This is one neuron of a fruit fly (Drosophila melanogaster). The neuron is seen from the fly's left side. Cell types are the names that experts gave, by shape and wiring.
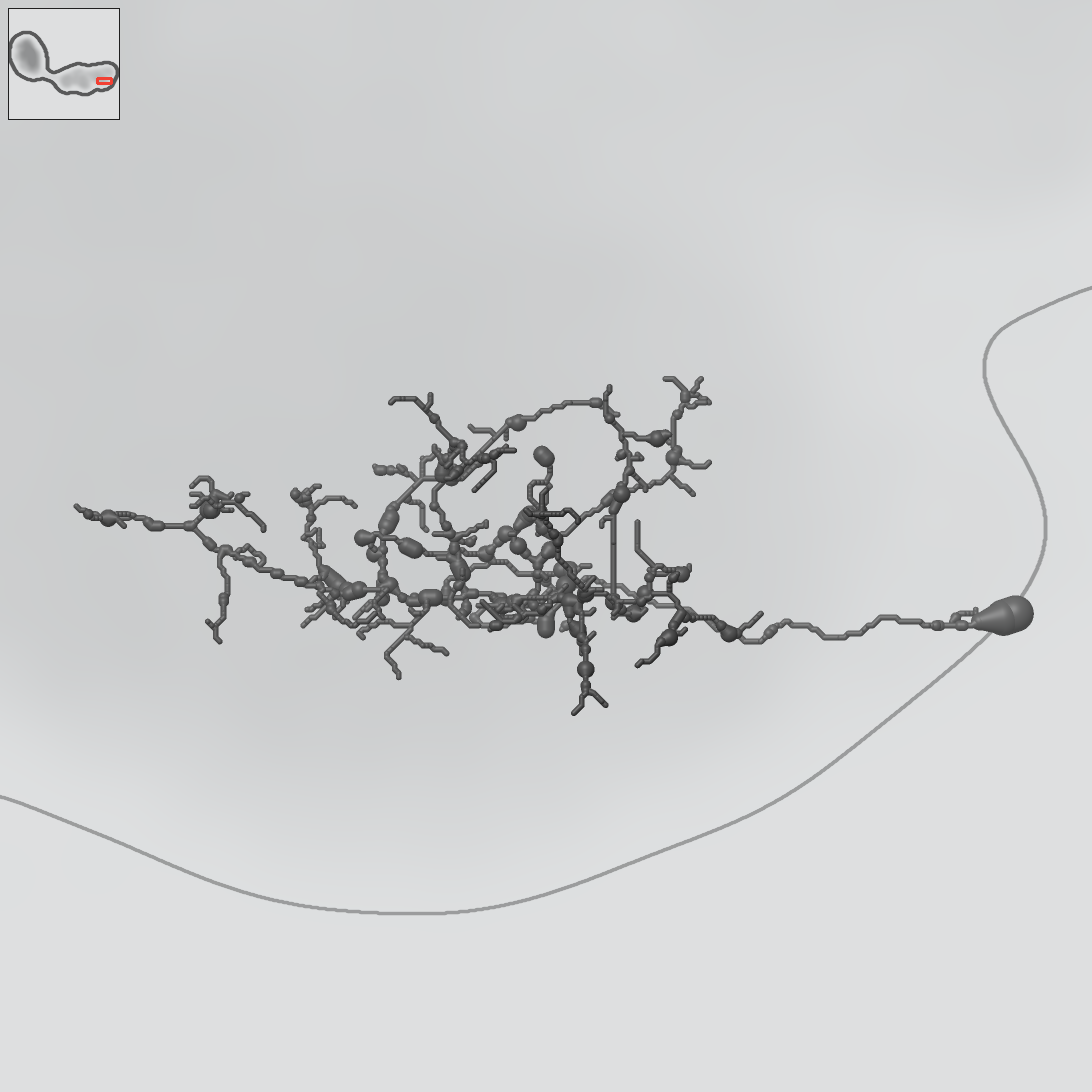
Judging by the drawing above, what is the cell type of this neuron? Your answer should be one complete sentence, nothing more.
The cell type name IN01B059_b applies to this neuron.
